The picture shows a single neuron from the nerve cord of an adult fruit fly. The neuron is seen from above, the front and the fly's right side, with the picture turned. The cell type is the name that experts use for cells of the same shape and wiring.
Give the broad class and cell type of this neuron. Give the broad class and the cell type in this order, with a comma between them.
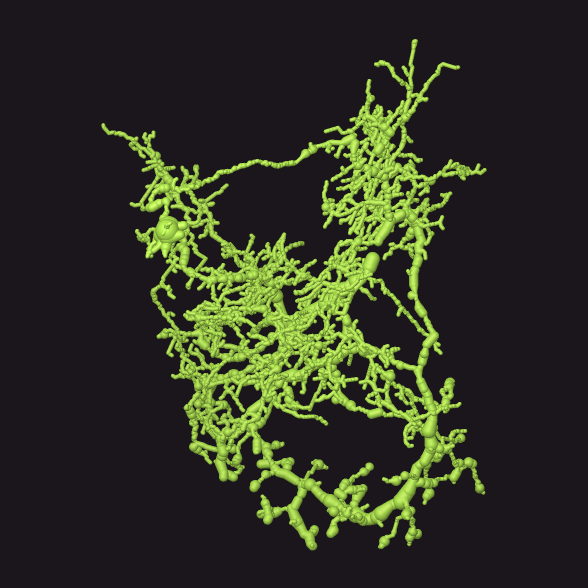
nerve-cord intrinsic neuron, INXXX089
